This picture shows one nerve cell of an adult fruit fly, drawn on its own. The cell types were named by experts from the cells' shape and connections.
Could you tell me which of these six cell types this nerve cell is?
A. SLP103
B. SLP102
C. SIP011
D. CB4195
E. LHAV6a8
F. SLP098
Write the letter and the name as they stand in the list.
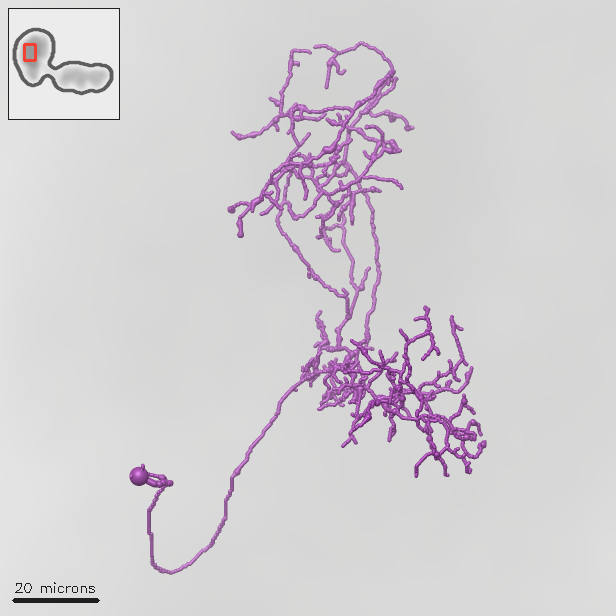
E. LHAV6a8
